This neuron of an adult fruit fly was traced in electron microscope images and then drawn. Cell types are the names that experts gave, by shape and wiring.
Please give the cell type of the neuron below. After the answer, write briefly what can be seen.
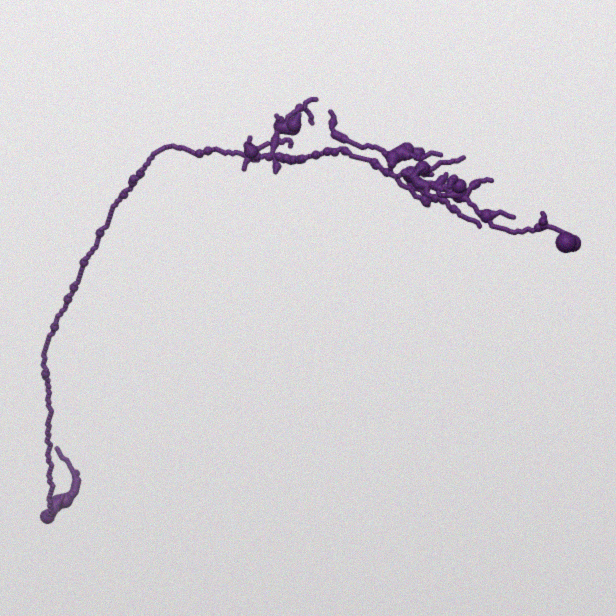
Its cell type is Tm20. Its broad class is optic-lobe intrinsic neuron. The cell body is on the right of the picture. In this view it is wider than it is tall.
